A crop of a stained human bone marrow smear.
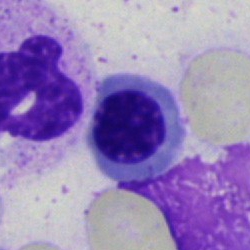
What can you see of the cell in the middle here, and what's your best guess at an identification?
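It's round with a smooth outline, and the nucleus sits off-centre toward the left. Chromatin's dark and coarsely clumped, the cytoplasm pale grey-blue. So that's an erythroblast.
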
